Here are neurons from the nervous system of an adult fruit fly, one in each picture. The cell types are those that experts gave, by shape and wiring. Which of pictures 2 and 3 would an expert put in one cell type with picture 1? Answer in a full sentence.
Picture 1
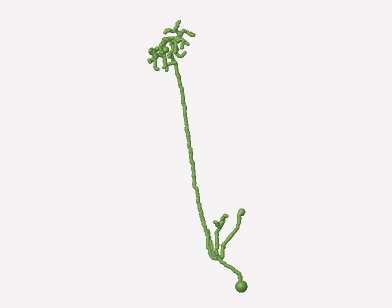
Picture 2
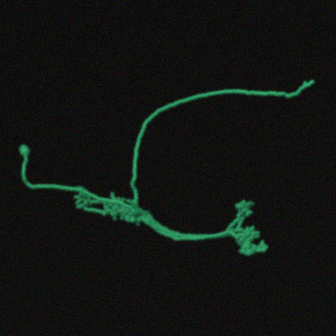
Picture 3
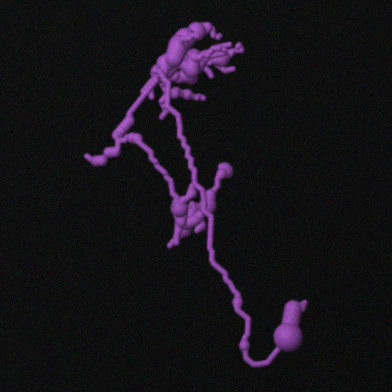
Picture 3 is of the same cell type.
